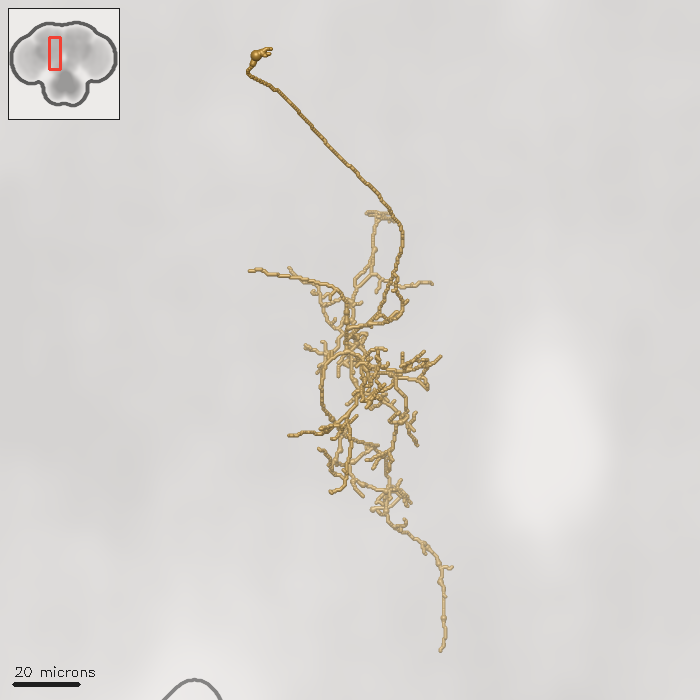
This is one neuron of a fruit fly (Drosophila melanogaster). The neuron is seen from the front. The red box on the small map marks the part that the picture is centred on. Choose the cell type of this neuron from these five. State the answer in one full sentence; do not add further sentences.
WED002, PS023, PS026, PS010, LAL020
It is the cell type PS026 to which this neuron belongs.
